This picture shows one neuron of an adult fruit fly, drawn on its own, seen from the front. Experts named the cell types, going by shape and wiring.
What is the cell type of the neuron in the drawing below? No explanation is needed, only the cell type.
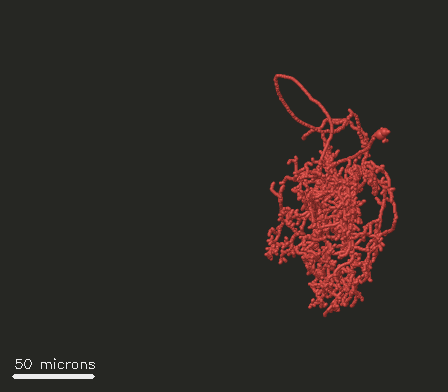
IN19A006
